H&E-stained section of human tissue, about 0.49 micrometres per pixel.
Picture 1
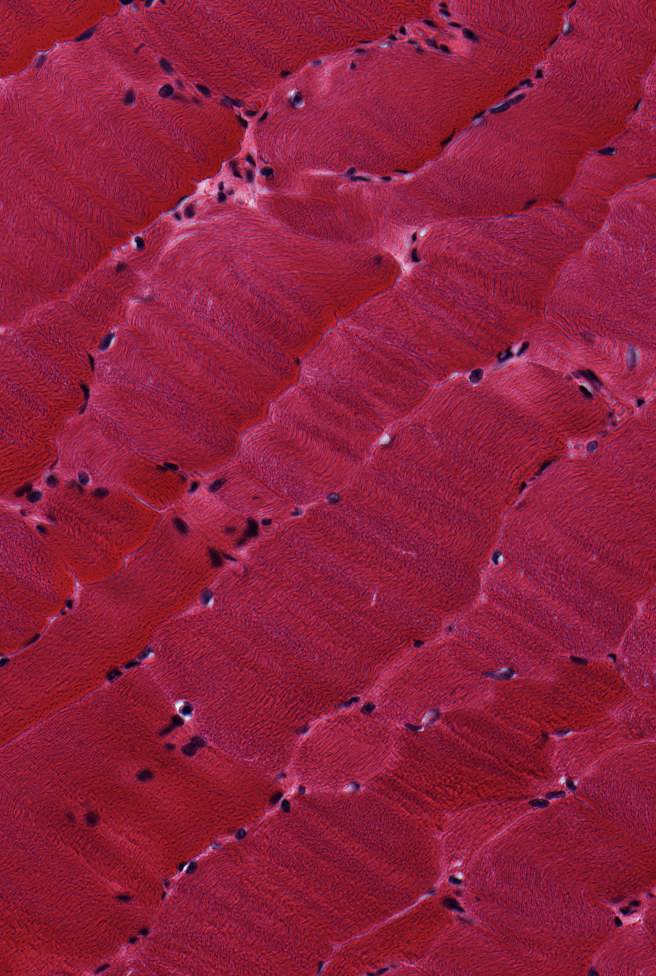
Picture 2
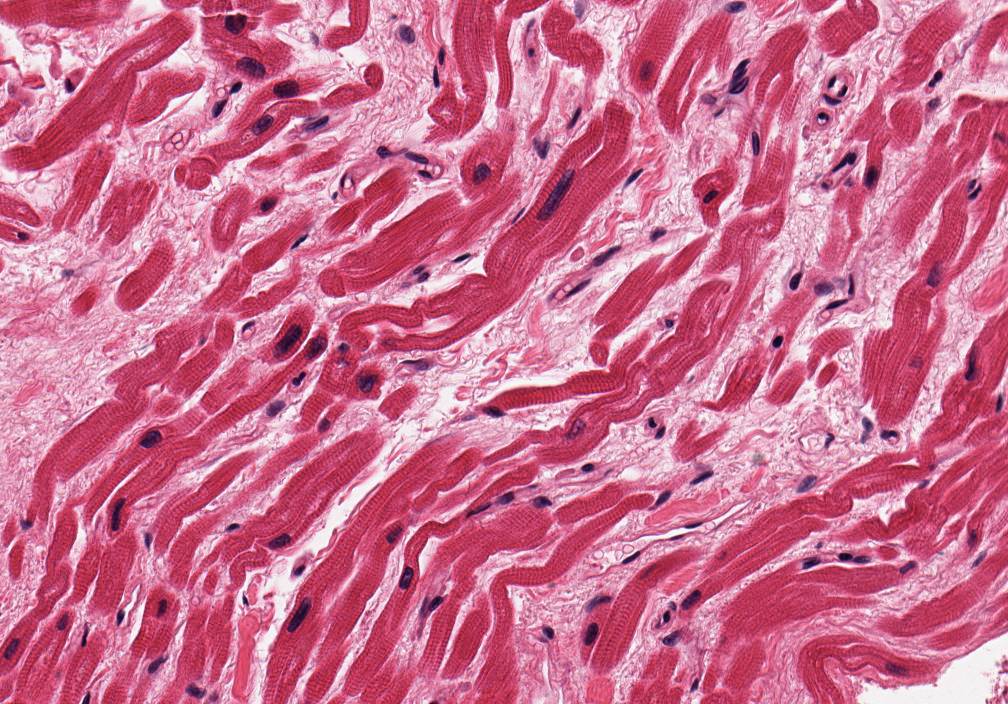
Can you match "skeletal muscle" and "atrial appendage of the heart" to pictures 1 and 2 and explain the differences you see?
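Picture 1 is skeletal muscle, and picture 2 is the atrial appendage of the heart. Both show fibres with fine cross-striations along their length. In picture 1 the fibre nuclei lie at the edges of the fibres, not in their centres, and are small, dark and flattened along the long axis of the fibres. Its fibre cytoplasm is deeply and evenly eosinophilic. In picture 2 the elongated, deeply pink fibres run mostly diagonally, from the lower left toward the upper right. Some of these fibres branch and join neighbouring fibres. Small dark elongated nuclei lie singly in the connective tissue between them.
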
